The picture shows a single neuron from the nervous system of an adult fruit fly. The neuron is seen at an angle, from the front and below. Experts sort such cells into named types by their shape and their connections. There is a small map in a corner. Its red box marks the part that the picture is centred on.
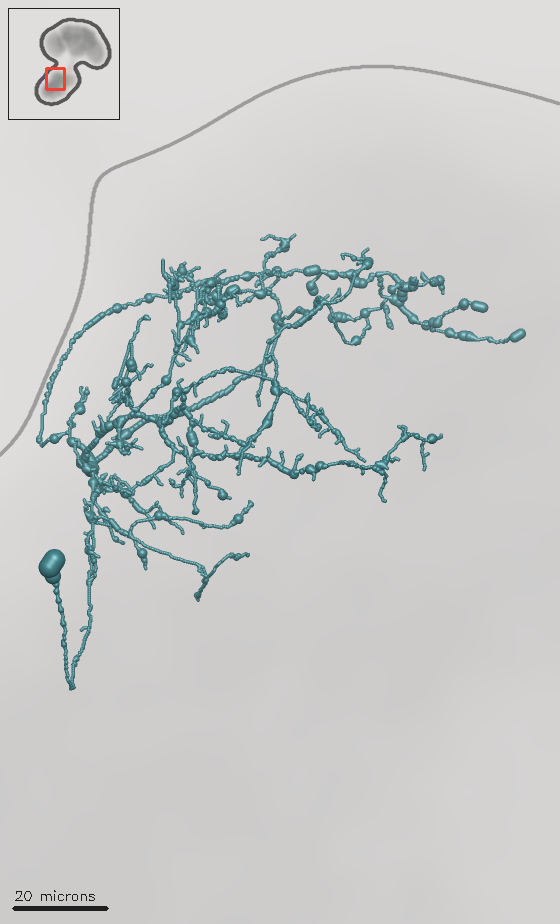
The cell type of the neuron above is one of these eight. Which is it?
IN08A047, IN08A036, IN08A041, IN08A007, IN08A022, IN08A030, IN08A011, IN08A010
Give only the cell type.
IN08A011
